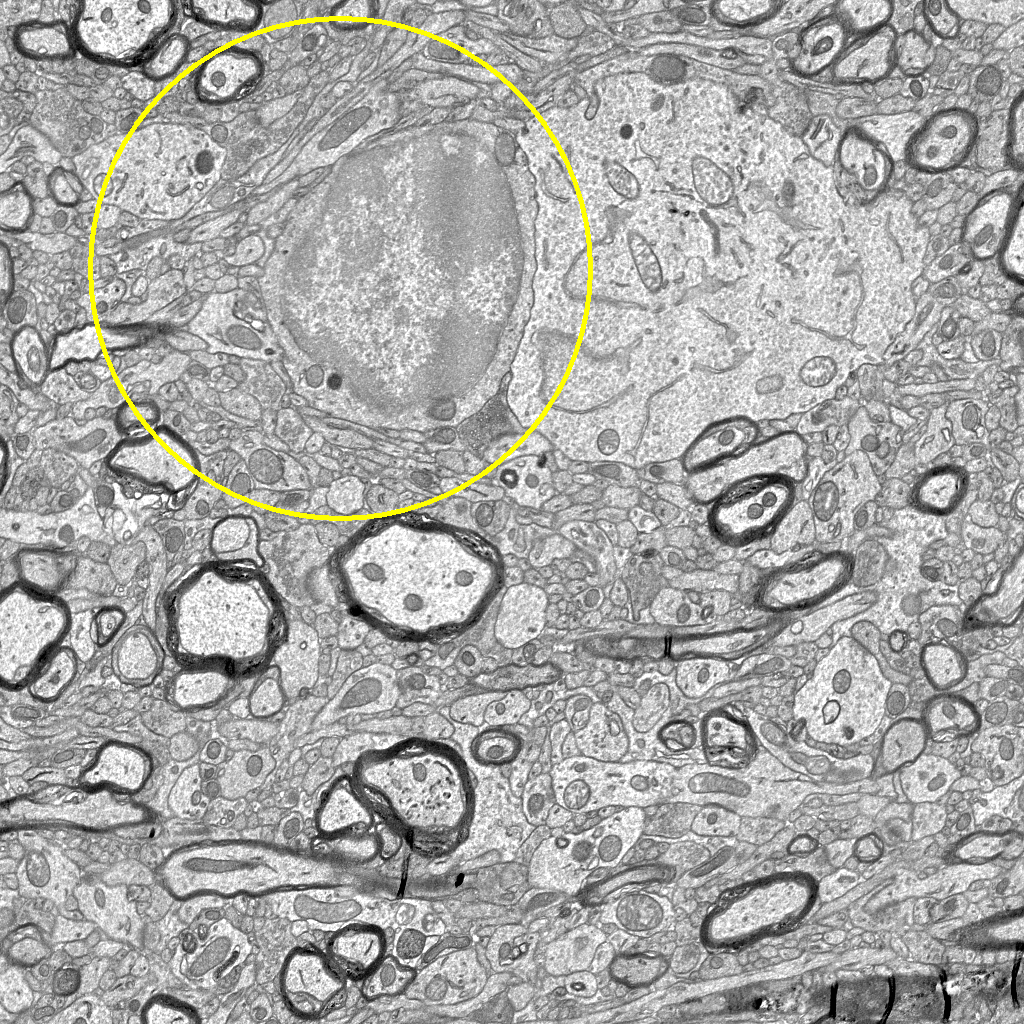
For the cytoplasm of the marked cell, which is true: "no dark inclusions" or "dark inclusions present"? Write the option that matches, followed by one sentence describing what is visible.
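Dark inclusions present. A small, round, very dark body lies in the cytoplasm at the lower left of the nucleus.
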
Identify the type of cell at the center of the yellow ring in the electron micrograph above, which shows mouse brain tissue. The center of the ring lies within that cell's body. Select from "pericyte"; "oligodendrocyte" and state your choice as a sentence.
The center of the yellow ring lies in the body of an oligodendrocyte.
